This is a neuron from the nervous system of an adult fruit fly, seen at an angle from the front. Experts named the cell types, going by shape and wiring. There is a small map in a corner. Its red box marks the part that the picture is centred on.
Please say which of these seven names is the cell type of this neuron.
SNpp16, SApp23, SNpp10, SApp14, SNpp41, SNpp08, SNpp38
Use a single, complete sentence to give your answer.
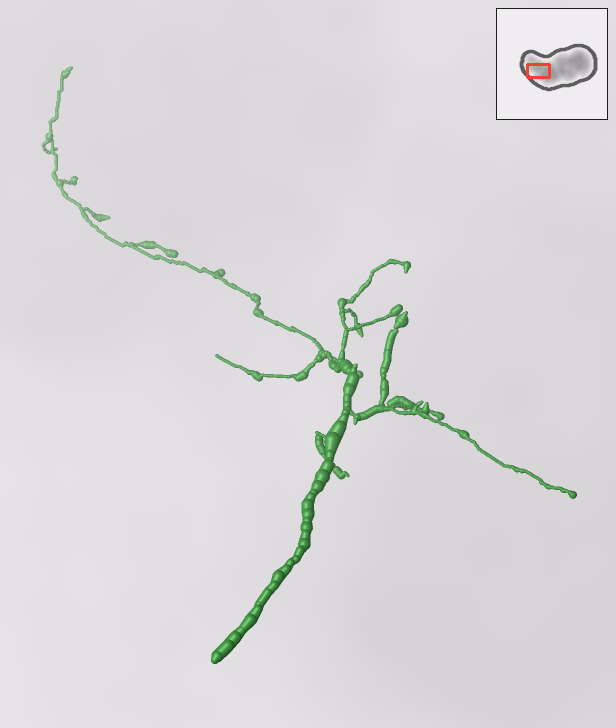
The single neuron here is of type SNpp08.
